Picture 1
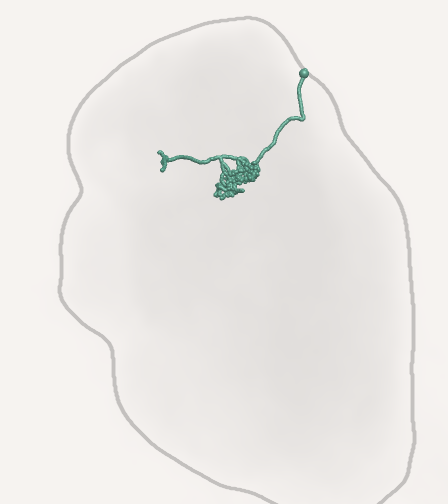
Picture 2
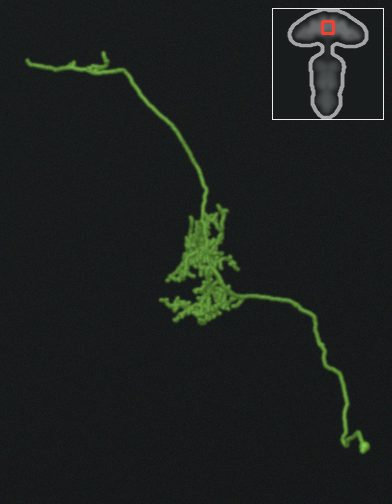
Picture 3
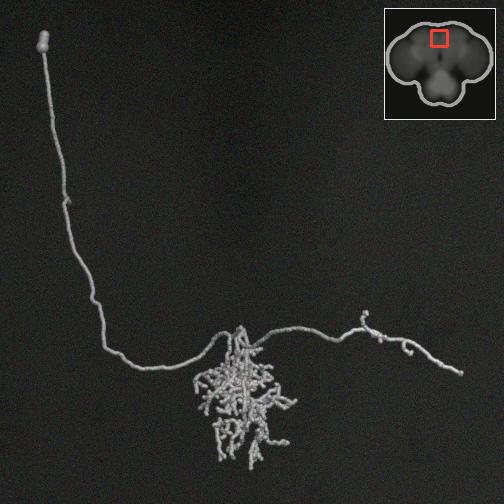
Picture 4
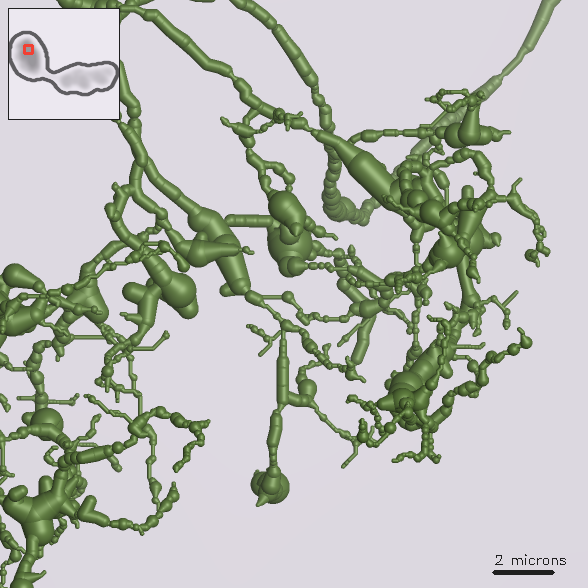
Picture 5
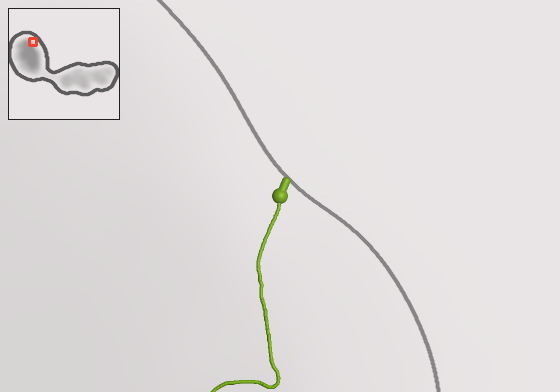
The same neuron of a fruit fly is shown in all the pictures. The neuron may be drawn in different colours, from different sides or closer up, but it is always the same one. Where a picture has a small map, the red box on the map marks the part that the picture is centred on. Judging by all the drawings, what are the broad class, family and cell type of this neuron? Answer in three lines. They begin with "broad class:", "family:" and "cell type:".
broad class: central-brain intrinsic neuron
family: class CX
cell type: FC1A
